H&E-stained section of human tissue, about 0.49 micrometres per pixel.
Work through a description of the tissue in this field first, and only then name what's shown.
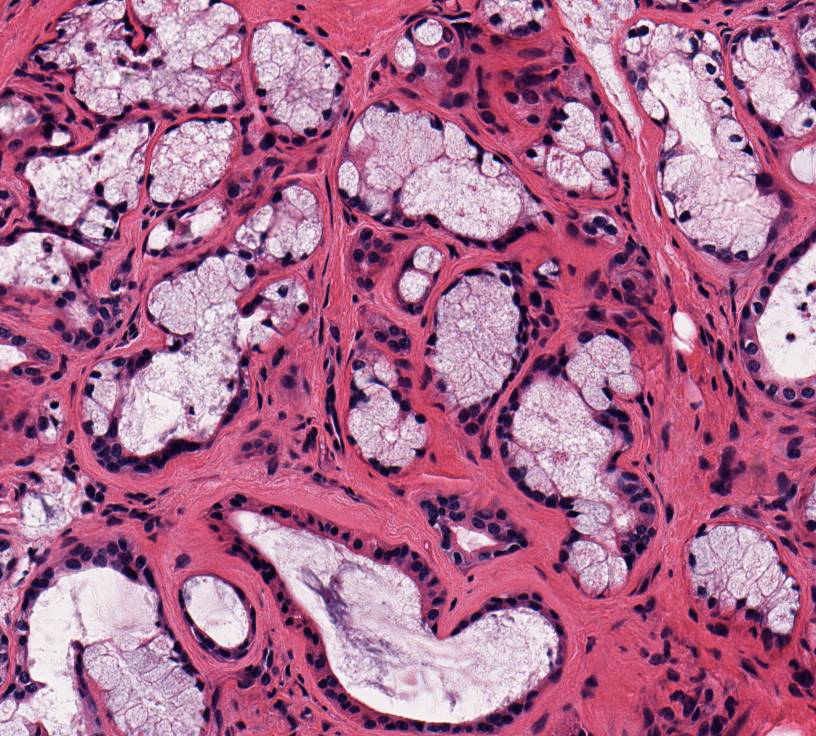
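Rounded and irregular glandular units fill the field, parted by bands of dense pink fibrous tissue. Most consist of cells with pale, finely bubbly cytoplasm and small, dark nuclei flattened against each unit's outer edge. Between units, strongly pink collagen carries scattered spindle-shaped nuclei. It's minor salivary gland.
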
